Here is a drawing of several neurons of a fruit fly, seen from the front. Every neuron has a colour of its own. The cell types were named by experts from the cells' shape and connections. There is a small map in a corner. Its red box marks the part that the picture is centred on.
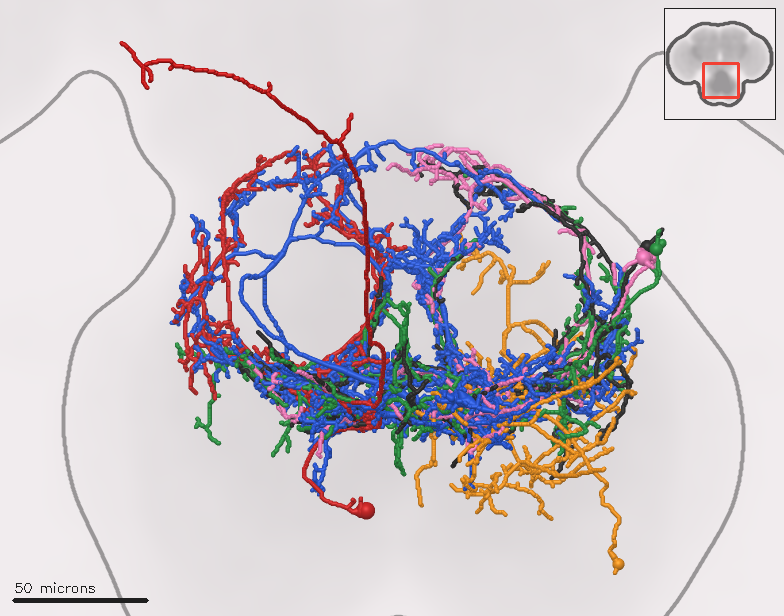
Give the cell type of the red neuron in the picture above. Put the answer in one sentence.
The cell type is AN08B035.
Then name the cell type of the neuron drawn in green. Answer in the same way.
The cell type is IN11A002.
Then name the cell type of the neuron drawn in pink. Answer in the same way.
The cell type is IN11A004.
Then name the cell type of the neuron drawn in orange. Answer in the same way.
The cell type is TN1c_a.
